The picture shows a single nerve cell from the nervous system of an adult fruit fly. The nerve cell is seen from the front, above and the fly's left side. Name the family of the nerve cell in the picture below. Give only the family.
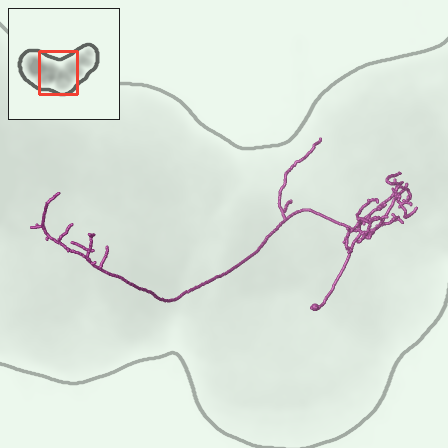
hemilineage 07B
